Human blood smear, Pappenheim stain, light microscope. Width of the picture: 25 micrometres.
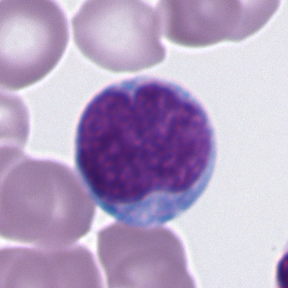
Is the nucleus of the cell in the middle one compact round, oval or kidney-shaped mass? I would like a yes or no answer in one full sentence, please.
Yes, its nucleus forms a single compact mass of round, oval or kidney shape.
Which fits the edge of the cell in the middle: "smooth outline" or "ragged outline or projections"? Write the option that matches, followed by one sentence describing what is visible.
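Smooth outline. The cell is round with a smooth edge.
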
